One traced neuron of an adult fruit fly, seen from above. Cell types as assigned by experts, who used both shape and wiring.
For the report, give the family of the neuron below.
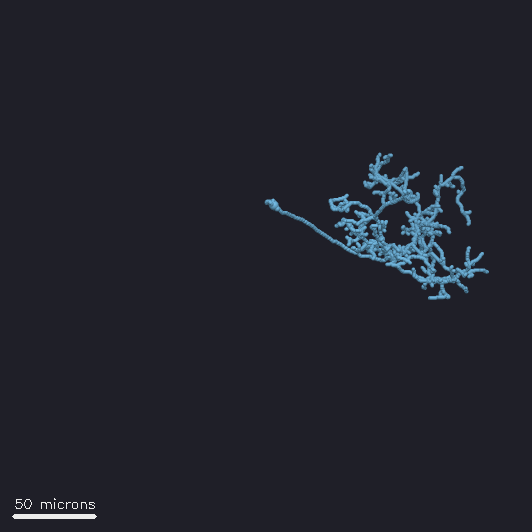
hemilineage LHl4_posterior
